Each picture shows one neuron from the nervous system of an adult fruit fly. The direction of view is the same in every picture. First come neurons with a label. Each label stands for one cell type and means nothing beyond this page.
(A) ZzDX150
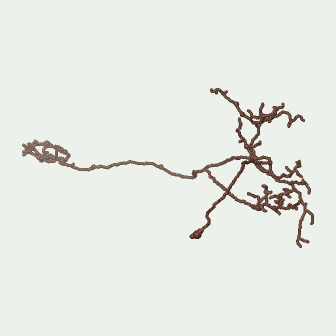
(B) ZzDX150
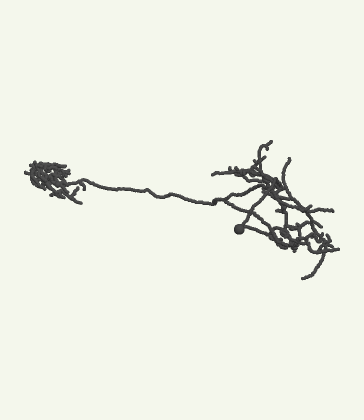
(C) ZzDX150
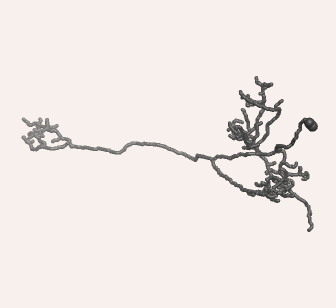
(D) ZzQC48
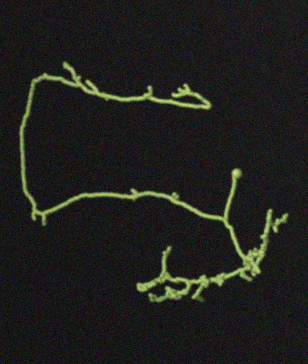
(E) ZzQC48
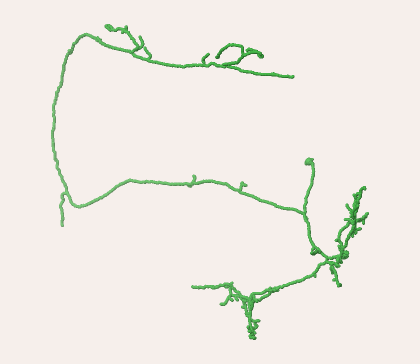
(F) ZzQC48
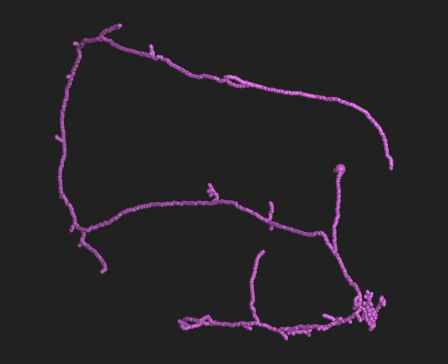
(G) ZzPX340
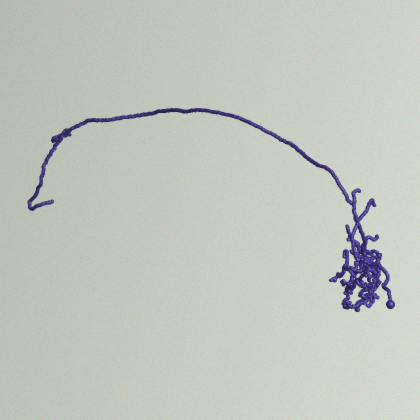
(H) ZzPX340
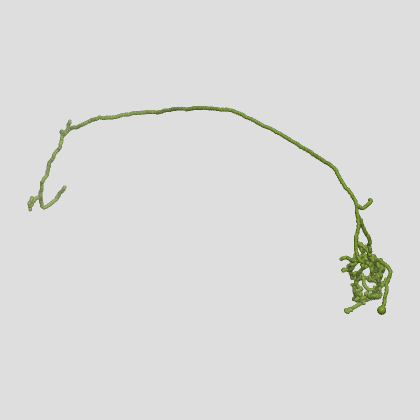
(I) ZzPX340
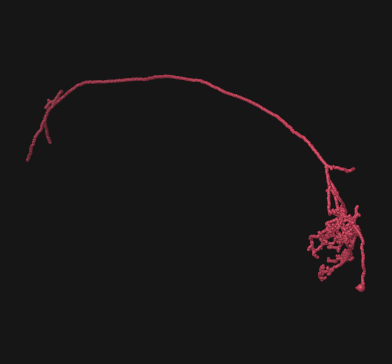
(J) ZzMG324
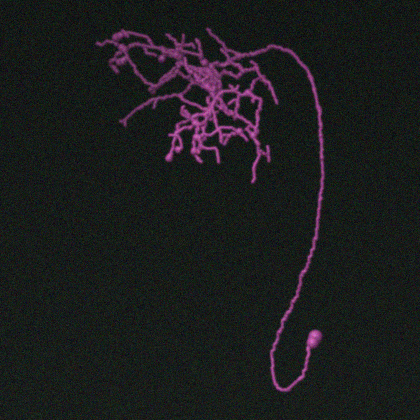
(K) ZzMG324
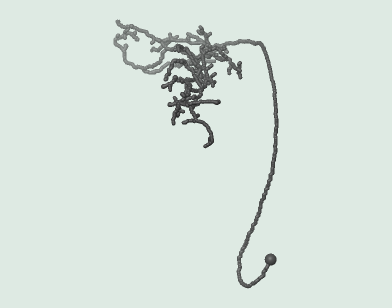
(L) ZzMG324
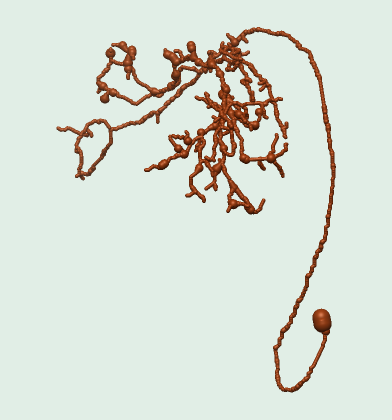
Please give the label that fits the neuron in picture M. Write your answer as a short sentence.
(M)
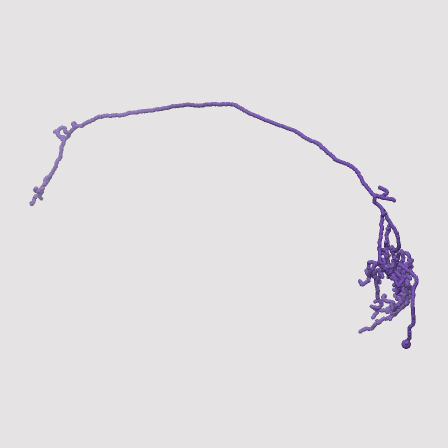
It belongs to ZzPX340.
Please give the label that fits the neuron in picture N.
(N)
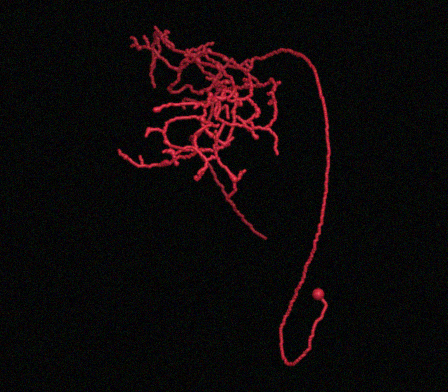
It belongs to ZzMG324.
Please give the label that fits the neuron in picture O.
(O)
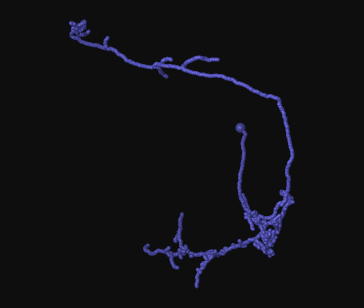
It belongs to ZzQC48.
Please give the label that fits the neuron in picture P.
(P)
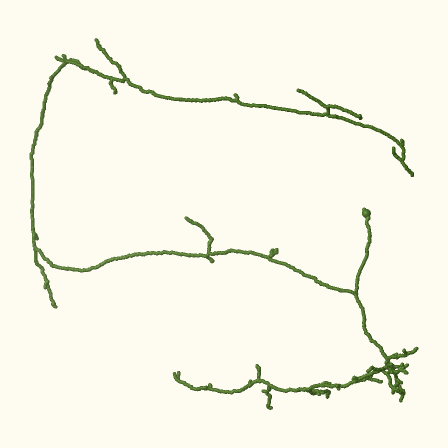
It belongs to ZzQC48.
